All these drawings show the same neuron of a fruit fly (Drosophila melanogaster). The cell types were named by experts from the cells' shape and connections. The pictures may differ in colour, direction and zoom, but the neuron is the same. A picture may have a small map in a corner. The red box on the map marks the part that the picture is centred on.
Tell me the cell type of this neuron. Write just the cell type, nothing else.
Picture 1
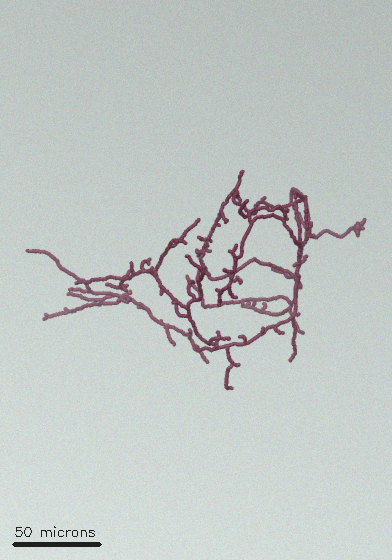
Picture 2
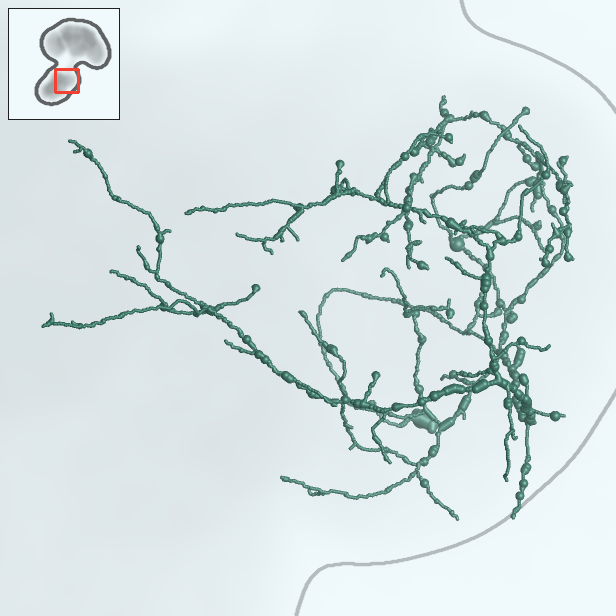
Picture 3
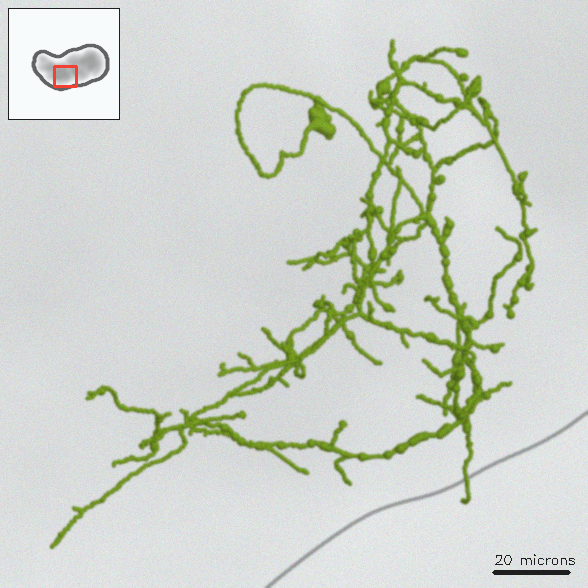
IN03A051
